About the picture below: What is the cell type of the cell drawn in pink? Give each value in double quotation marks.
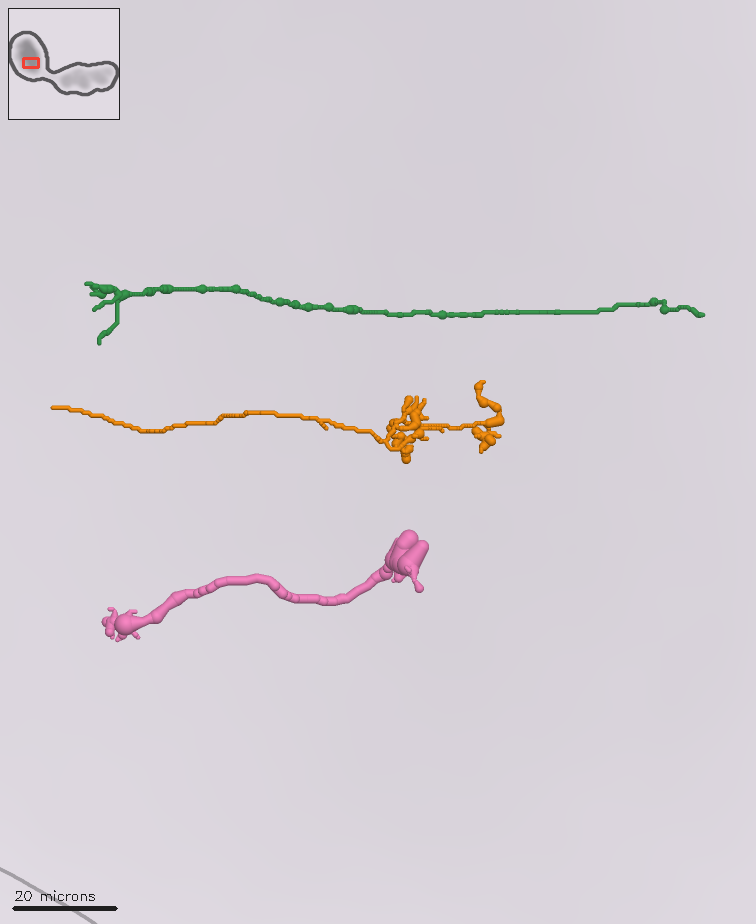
"L2"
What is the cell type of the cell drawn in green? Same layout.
"L4"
